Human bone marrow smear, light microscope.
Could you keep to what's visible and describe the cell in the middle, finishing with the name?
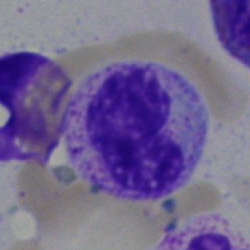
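The outline is roughly round and smooth. An indentation on the right side of the nucleus gives it a kidney-like shape. Fine purple-pink granules are scattered through the cytoplasm, in which no clear vacuoles are seen. The cell is a metamyelocyte.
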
